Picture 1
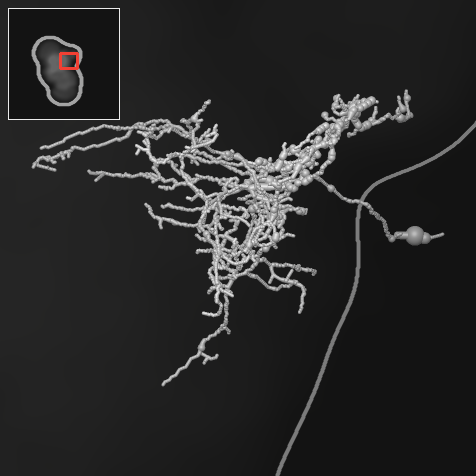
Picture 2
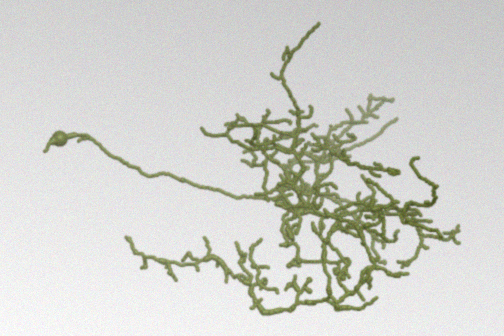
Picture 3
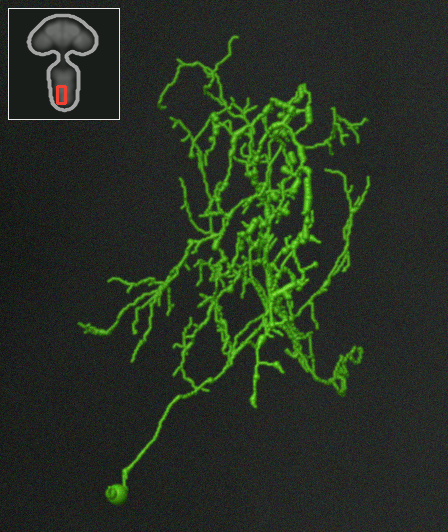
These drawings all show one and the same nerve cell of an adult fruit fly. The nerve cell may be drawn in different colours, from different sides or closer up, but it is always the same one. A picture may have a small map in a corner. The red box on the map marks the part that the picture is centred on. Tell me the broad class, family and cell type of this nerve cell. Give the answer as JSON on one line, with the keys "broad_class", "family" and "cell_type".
{"broad_class": "nerve-cord intrinsic neuron", "family": "hemilineage 12A", "cell_type": "IN12A039"}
